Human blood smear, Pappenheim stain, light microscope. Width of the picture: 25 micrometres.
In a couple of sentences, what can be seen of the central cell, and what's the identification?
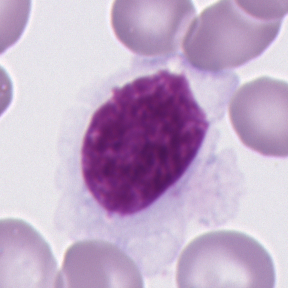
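First the nucleus: its chromatin is dark purple and coarsely clumped, and no nucleoli show. Turning to the cytoplasm, I see no distinct coloured granules, but short, fuzzy projections fringe its edge. This is a hairy cell.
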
